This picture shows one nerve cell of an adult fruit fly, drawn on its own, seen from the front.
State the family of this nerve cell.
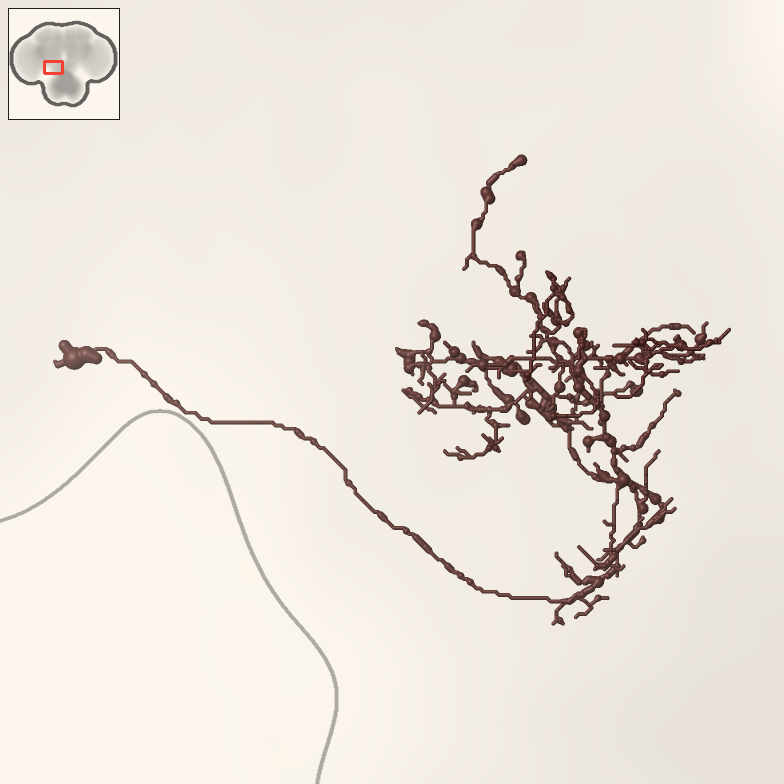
hemilineage MD_SA1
